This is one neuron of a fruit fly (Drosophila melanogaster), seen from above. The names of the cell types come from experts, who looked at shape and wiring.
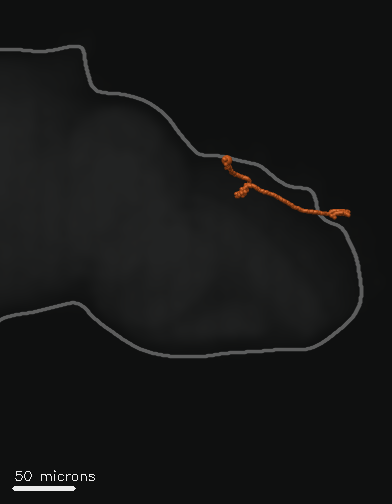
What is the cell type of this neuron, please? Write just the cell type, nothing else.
T1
